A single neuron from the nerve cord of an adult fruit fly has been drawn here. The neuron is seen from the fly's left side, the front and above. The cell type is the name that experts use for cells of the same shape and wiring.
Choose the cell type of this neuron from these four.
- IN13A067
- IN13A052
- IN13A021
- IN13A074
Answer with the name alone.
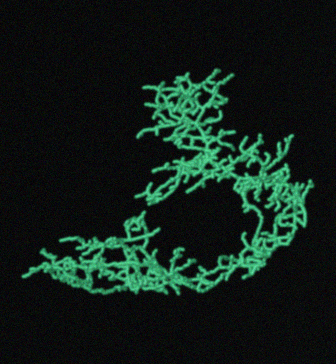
IN13A052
